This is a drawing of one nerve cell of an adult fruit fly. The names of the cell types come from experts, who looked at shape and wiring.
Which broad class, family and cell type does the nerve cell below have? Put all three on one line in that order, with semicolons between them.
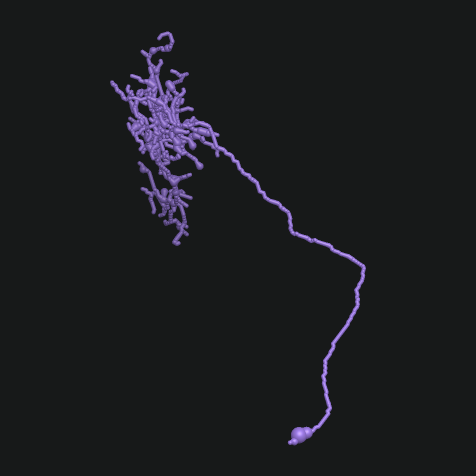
optic-lobe intrinsic neuron; Li; Li14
